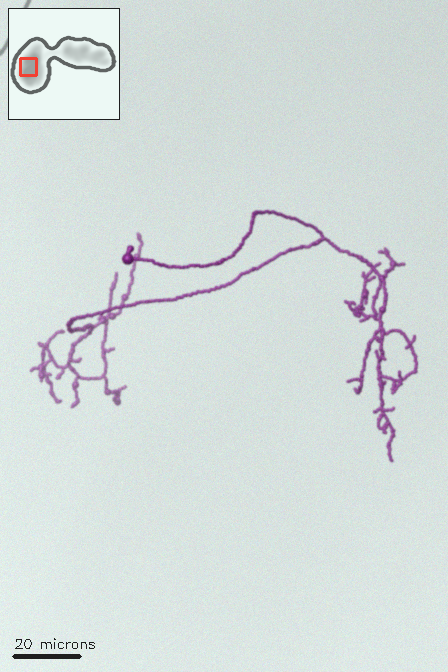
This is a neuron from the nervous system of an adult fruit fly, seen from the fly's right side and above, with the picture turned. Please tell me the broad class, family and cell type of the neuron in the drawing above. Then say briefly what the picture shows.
This is a central-brain intrinsic neuron. Its family is hemilineage SLPa&l1_lateral. Its cell type is PLP046. Its cell body lies on the left of the picture. By the scale bar it is about 120 microns wide in this view. Dozens of branch ends can be seen.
